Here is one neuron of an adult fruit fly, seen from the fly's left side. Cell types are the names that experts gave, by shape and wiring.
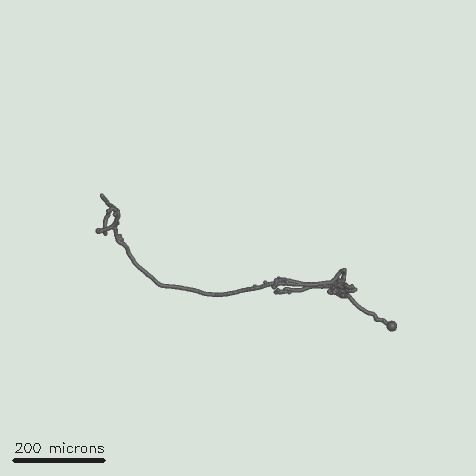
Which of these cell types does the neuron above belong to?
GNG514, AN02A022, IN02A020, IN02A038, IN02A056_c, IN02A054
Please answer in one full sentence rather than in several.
This neuron counts as a member of the cell type AN02A022.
